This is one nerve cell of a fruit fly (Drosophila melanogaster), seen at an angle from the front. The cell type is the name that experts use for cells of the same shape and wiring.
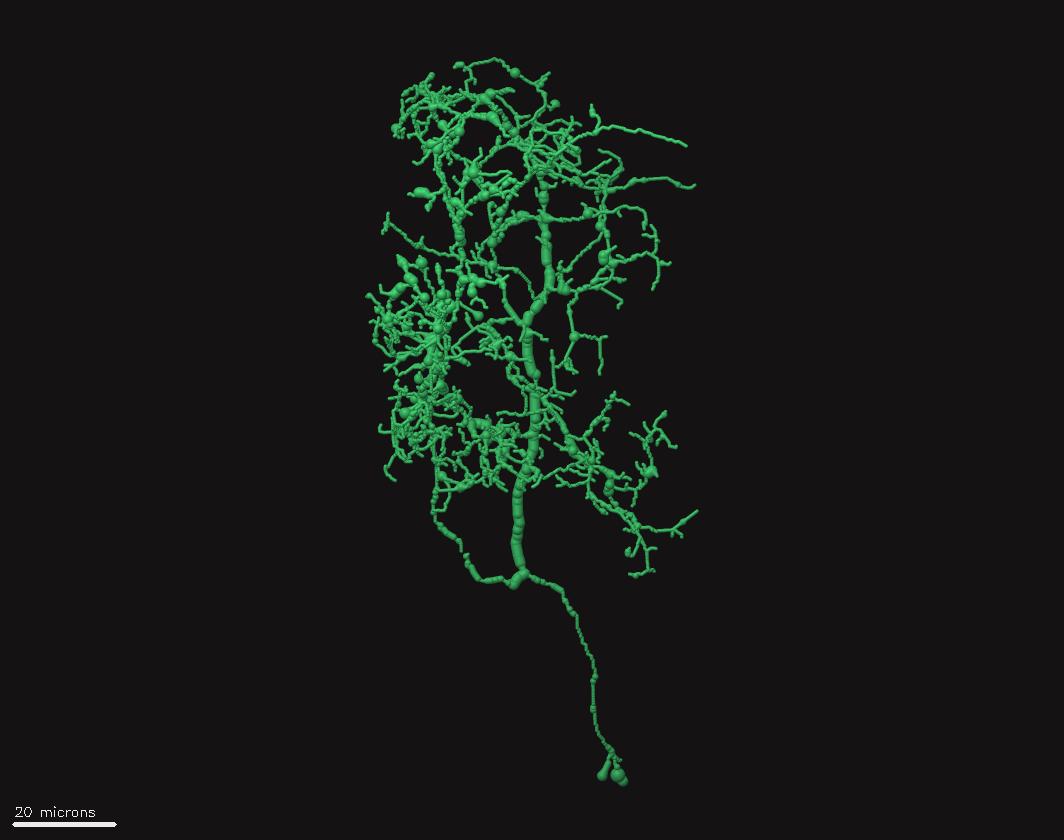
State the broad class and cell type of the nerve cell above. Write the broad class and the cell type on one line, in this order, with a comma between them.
central-brain intrinsic neuron, AVLP346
